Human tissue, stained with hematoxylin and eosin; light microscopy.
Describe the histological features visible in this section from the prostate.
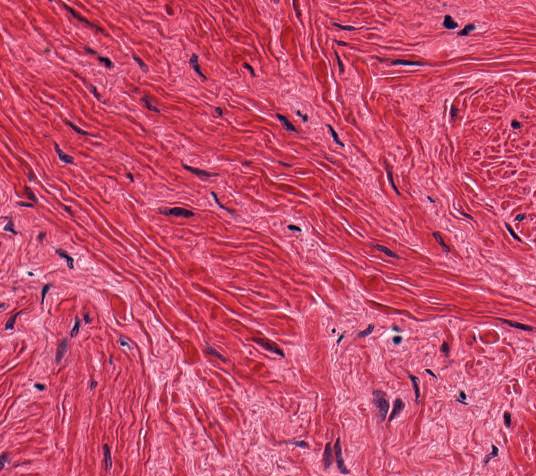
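Fibres: eosinophilic, gathered in bundles that run in different directions and cross one another, and stained a deep red-pink with eosin. Nuclei: elongated and dark-staining, aligned along the length of the fibres. Other structures: no epithelium and no glands anywhere in the field.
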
